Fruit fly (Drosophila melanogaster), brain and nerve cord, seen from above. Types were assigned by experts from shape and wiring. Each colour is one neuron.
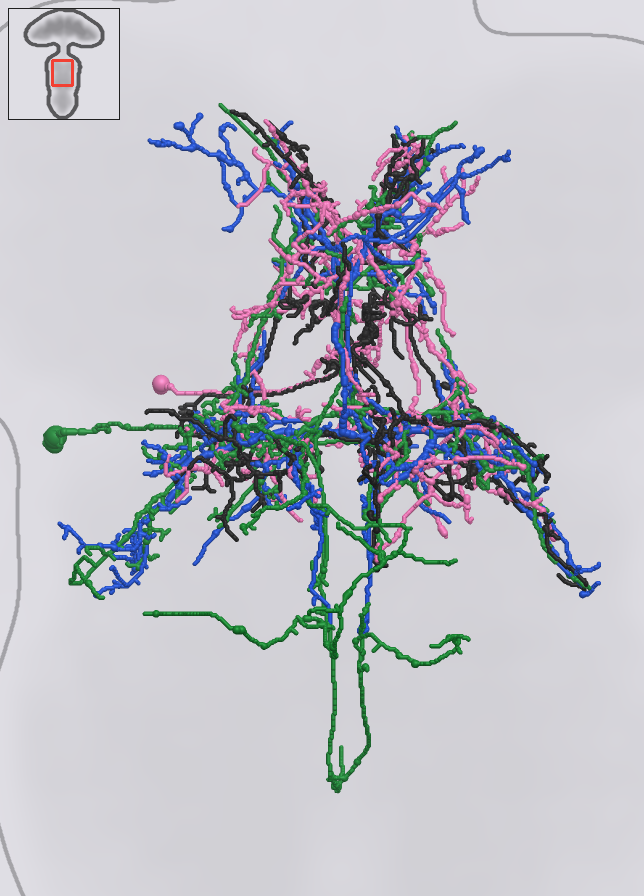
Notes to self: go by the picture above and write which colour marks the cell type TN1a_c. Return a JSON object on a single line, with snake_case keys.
{"colour": "green"}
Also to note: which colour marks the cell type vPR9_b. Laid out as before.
{"colour": "blue"}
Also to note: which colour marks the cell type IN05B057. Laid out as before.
{"colour": "black"}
